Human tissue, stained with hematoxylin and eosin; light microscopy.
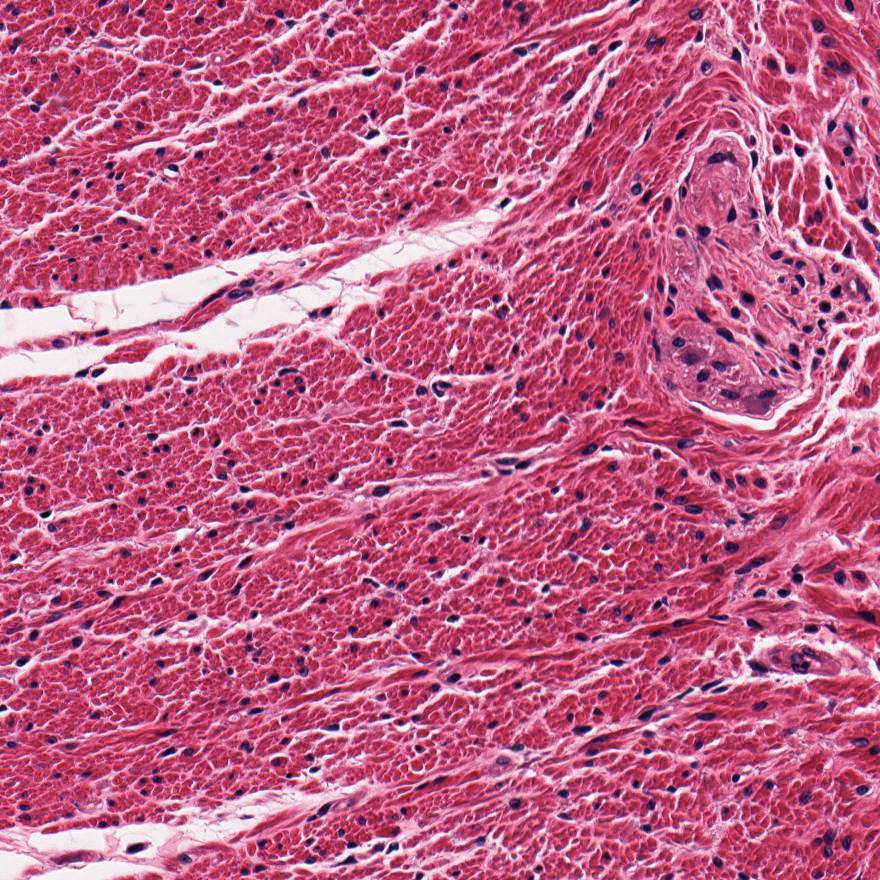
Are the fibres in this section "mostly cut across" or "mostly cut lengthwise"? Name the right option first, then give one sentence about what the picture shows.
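Mostly cut across. Nearly the whole field is packed with smooth muscle cells, mostly cut across as small polygonal red profiles.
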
